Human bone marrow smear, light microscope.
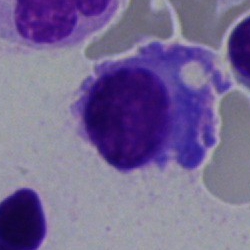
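Plasma cell, assessed feature by feature. Nucleus: off-centre, toward the left side of the cell. Cytoplasm: blue-purple, moderate in amount, widest on the right side of the nucleus. Vacuoles: a single round clear one in the upper right cytoplasm.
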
